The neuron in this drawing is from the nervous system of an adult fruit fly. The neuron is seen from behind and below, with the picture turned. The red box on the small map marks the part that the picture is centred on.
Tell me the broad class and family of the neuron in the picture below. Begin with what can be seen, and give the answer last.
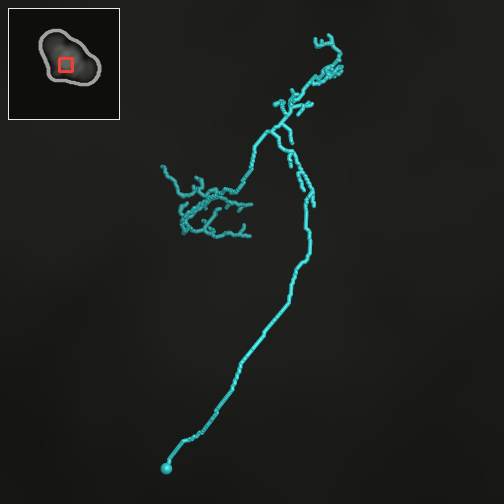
As drawn here it is taller than it is wide. This is a central-brain intrinsic neuron. The name of its family is class CX.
